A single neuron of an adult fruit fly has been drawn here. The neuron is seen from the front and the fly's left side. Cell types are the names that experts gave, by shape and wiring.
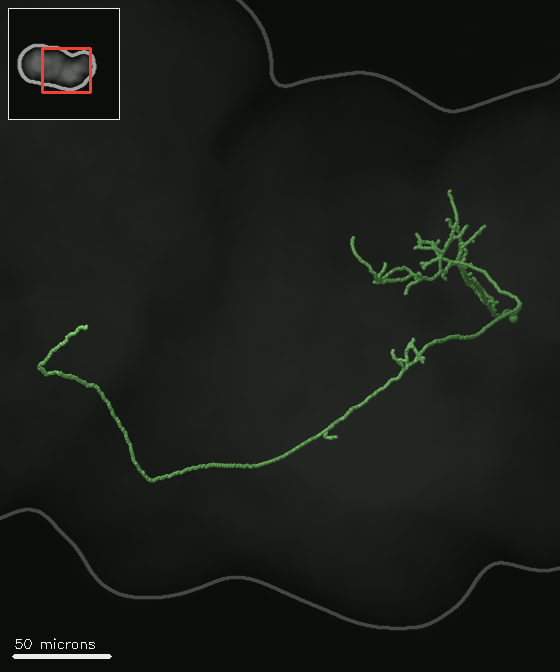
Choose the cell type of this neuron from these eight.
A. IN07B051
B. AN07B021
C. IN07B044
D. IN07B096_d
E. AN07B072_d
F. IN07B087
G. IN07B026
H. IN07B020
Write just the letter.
E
